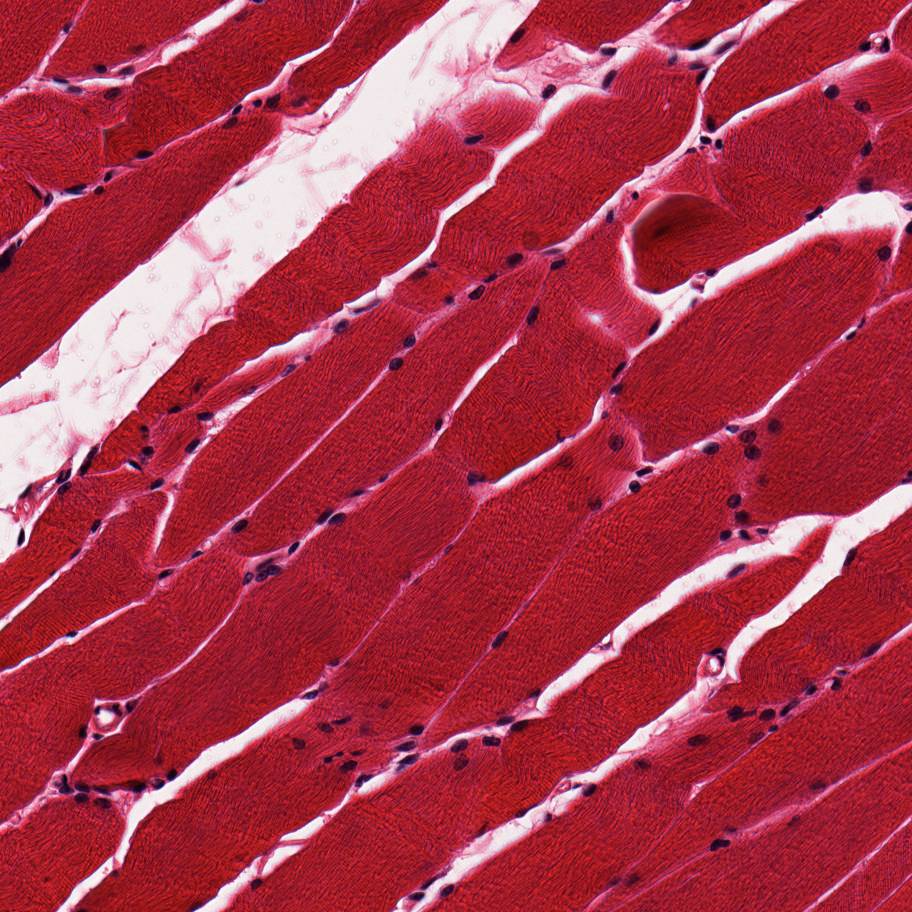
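Skeletal muscle, H&E: notice that the nuclei sit at the edges of the fibres, not in the middle. They're small, dark purple and flattened along the fibre's long axis, and each fibre has many of them spaced out along its length. The cytoplasm stains a uniform deep red, with no vacuoles.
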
